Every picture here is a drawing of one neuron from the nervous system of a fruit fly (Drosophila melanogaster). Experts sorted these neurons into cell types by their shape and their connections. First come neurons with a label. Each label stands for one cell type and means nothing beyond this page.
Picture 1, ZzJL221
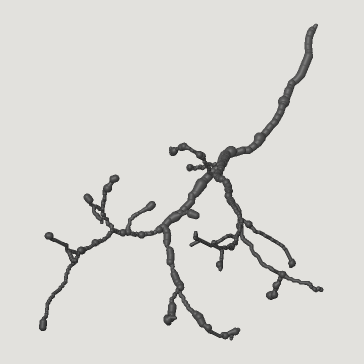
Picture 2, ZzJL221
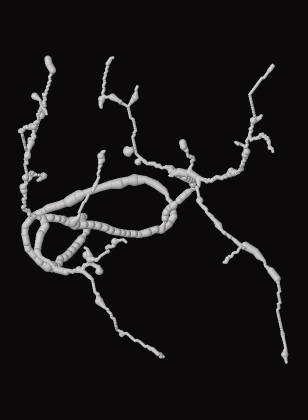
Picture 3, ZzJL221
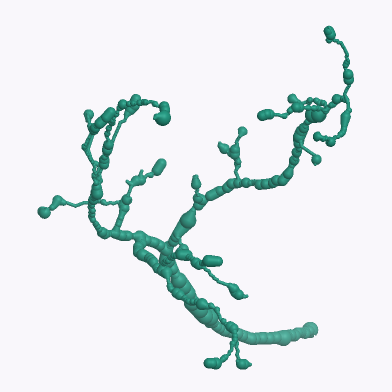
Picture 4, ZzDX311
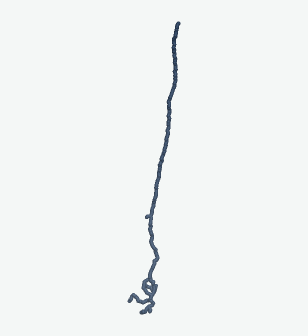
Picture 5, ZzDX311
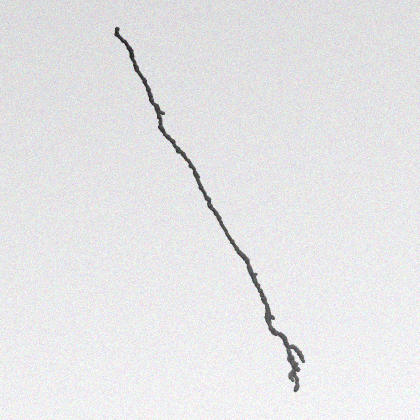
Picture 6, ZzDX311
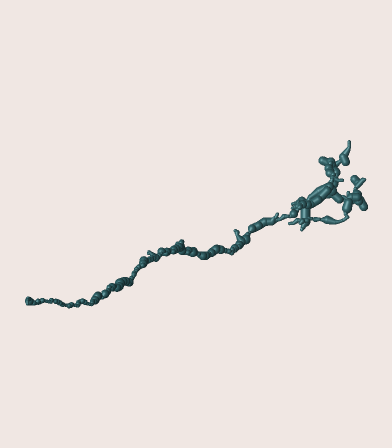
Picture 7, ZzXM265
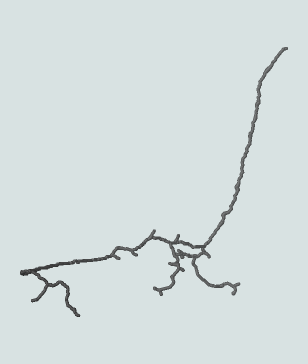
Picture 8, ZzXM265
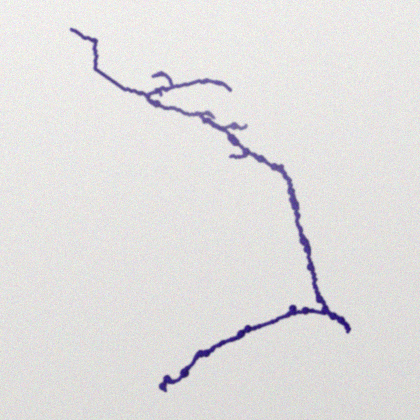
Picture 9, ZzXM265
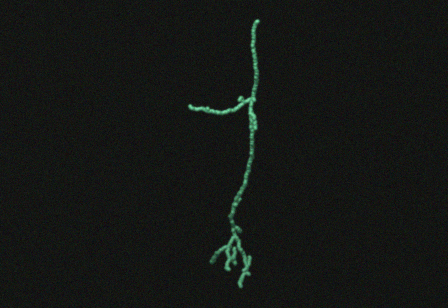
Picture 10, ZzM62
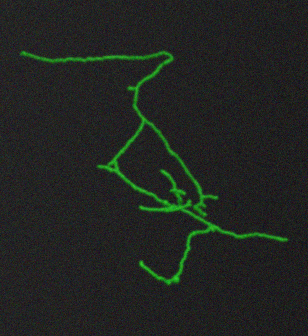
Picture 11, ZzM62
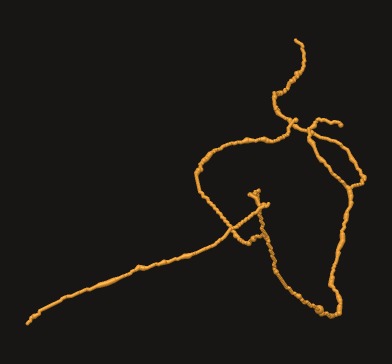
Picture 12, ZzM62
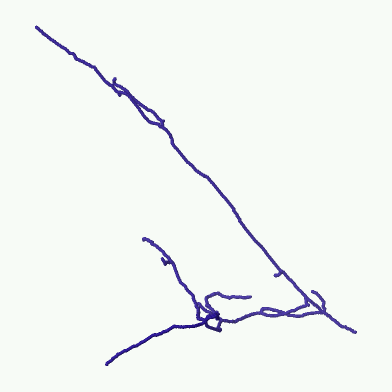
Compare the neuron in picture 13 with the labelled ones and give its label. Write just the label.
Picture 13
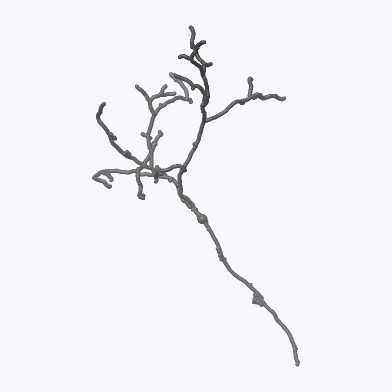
ZzJL221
